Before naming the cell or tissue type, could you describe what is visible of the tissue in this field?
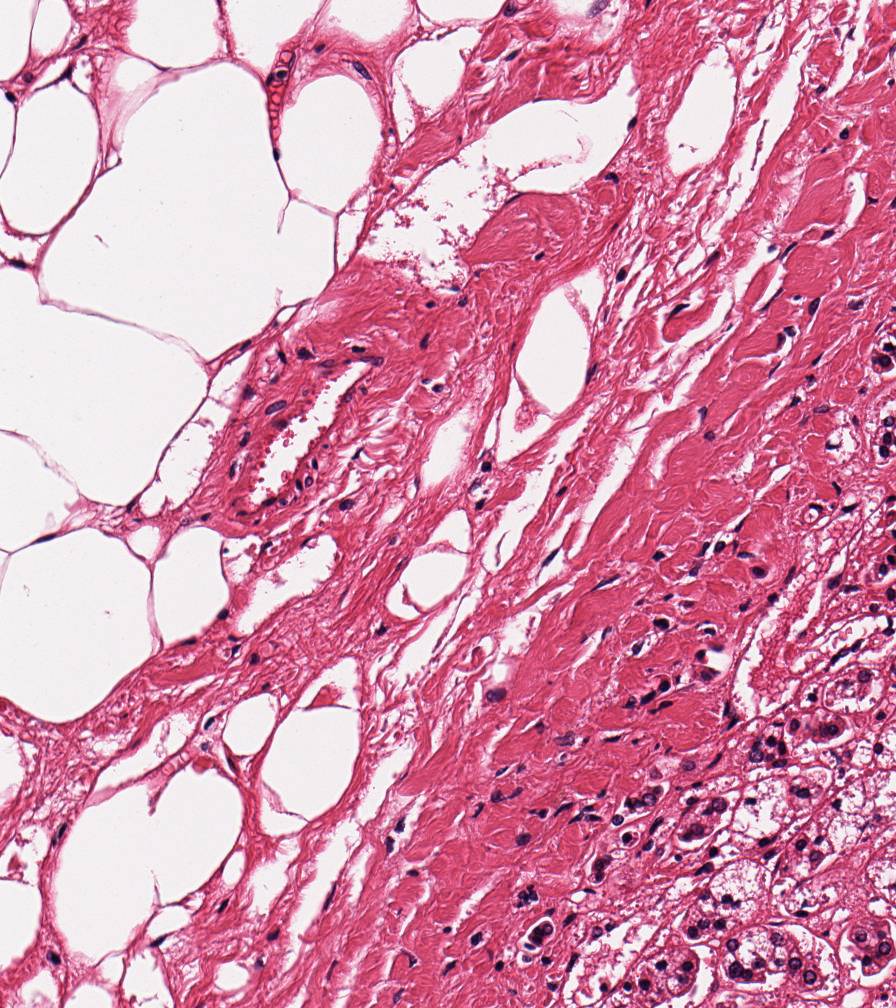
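Upper left is fat: big empty rounded spaces, thin membranes between. Near the top, among it, a small vessel holds red blood cells. A broad pink fibrous band runs diagonally, lower left to upper right. Lower right, nested cells with round dark nuclei. It's adrenal gland.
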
